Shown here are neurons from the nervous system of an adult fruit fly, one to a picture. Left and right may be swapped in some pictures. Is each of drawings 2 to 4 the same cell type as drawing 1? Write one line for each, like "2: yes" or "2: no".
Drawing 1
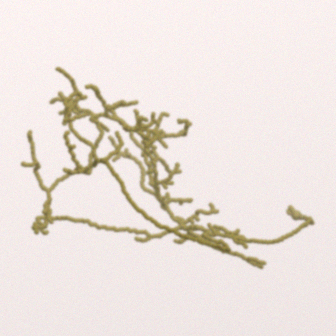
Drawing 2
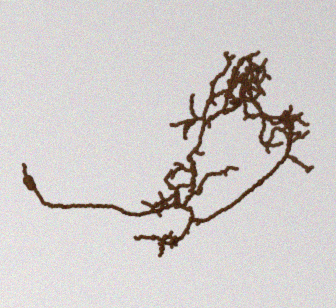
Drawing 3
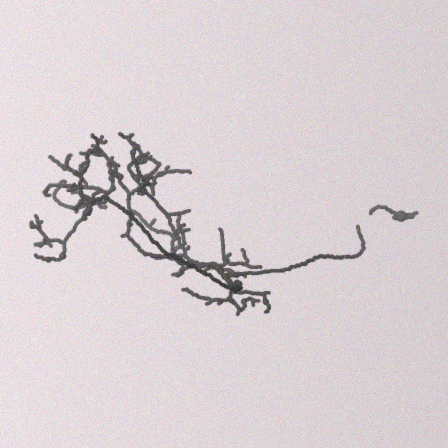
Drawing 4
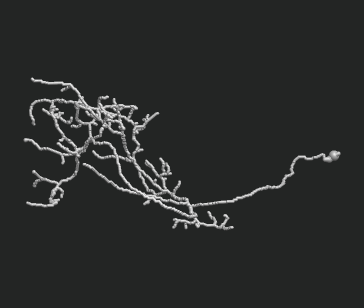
2: yes
3: yes
4: yes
